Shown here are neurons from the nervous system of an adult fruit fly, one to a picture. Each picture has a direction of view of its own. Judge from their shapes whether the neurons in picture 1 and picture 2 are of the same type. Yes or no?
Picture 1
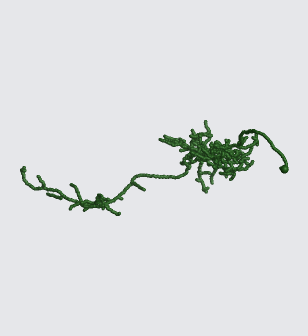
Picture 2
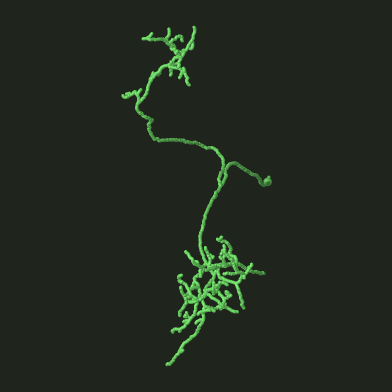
no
